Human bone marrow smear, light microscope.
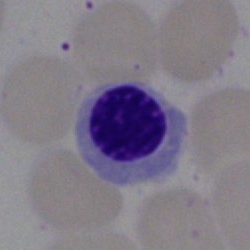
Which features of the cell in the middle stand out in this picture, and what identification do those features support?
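You'll notice the chromatin is dark purple and coarsely clumped, with small paler patches between the clumps. There's no distinct nucleolus to be seen. Around the nucleus runs a moderate rim of pale blue cytoplasm, and it carries no visible granules. It's an erythroblast.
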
